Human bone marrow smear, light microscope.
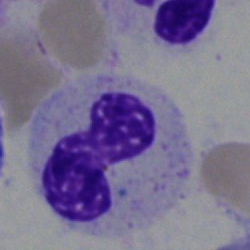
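Band neutrophil, the central cell in a stained human bone marrow smear. First, the nucleus lies toward the lower left of the cell. Next, its chromatin is dark purple and clumped, with small pale spots between the clumps. Then comes the cytoplasm, abundant and pale greyish-blue. Last, fine, sparse lilac granules are scattered through it.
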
